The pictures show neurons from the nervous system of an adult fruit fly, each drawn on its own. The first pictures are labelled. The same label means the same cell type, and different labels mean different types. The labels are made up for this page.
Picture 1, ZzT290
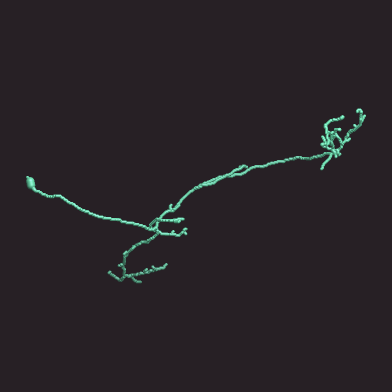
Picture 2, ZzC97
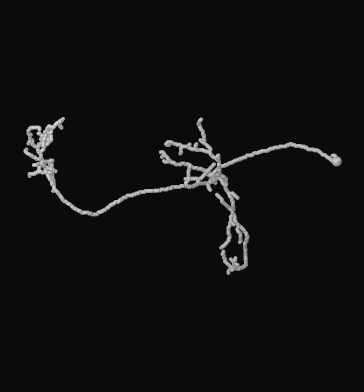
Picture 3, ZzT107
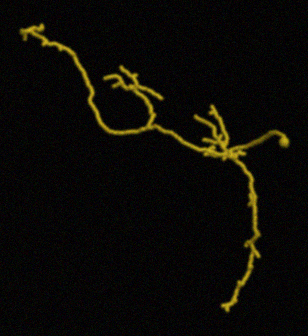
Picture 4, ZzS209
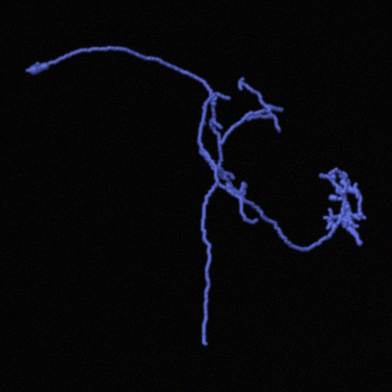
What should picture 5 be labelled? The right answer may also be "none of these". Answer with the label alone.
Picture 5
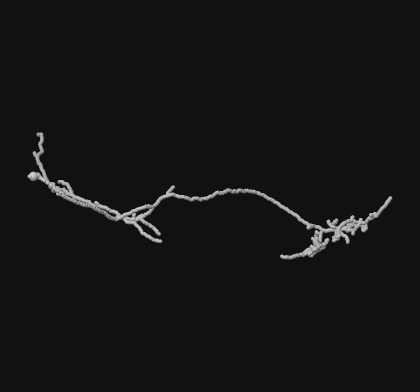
ZzS209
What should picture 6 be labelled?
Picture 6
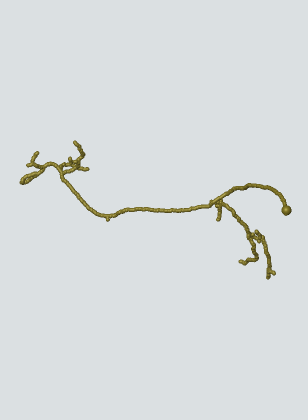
none of these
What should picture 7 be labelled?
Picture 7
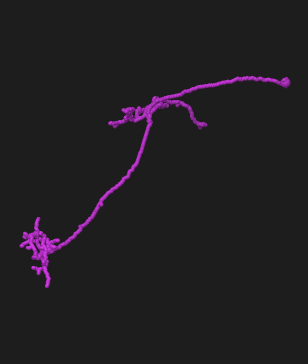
ZzC97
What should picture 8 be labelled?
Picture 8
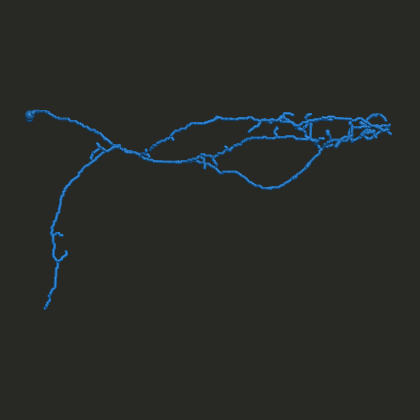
none of these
